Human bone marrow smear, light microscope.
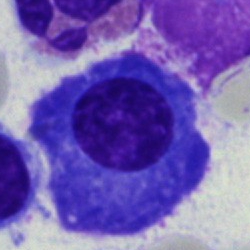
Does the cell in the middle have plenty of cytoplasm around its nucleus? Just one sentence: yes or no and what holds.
Yes, the cell holds plenty of cytoplasm.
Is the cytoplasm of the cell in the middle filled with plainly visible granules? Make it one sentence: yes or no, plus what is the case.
No, its cytoplasm lacks visible granules entirely.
